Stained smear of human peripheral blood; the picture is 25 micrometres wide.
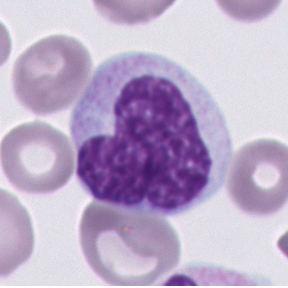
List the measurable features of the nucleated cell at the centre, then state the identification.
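First the size: the cell is about 14 micrometres across and the nucleus about 11 micrometres, filling about 60% of the cell's area. The nucleus sits toward the lower part, leaving the widest band of cytoplasm above it. Its chromatin is clumped into dark purple patches with small pale spaces between. The cytoplasm is pale greyish-blue and holds fine, faint lilac granules. This is a band neutrophil.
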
